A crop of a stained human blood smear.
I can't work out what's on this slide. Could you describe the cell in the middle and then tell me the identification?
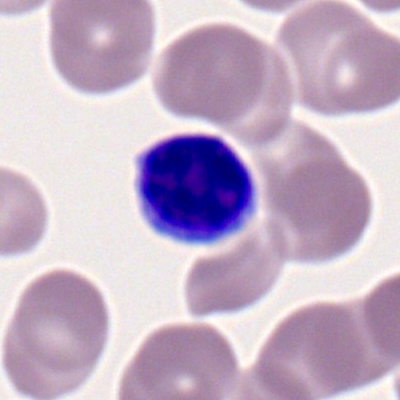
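Almost the whole cell is taken up by the nucleus, leaving a scant rim of cytoplasm, a thin blue crescent plainest along the lower edge. The chromatin is dense and dark purple with darker clumps. The surface is smooth, without projections. This is a lymphocyte.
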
